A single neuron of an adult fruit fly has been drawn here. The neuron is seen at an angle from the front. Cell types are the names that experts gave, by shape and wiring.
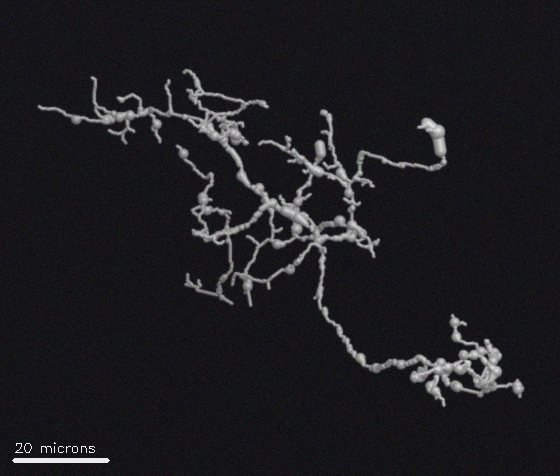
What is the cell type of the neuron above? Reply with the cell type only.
SLP402_b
